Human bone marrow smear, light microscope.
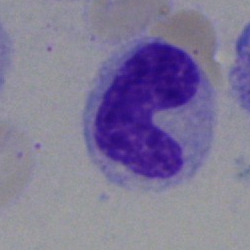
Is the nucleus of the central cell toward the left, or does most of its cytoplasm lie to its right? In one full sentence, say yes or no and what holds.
Yes, most of the cytoplasm lies to the right of the nucleus.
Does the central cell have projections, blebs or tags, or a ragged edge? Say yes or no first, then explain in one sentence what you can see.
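No. The cell outline is smooth and roughly oval.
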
